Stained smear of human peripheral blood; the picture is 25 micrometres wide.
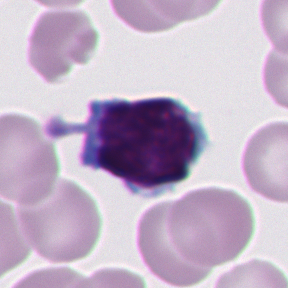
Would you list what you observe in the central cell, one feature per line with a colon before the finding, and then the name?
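Nucleus: fills nearly whole cell
Chromatin: dark purple, densely packed
Cytoplasm: scant pale blue rim around nucleus
Projection: thin stalk from left side, ending in small knob
Name: typical lymphocyte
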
